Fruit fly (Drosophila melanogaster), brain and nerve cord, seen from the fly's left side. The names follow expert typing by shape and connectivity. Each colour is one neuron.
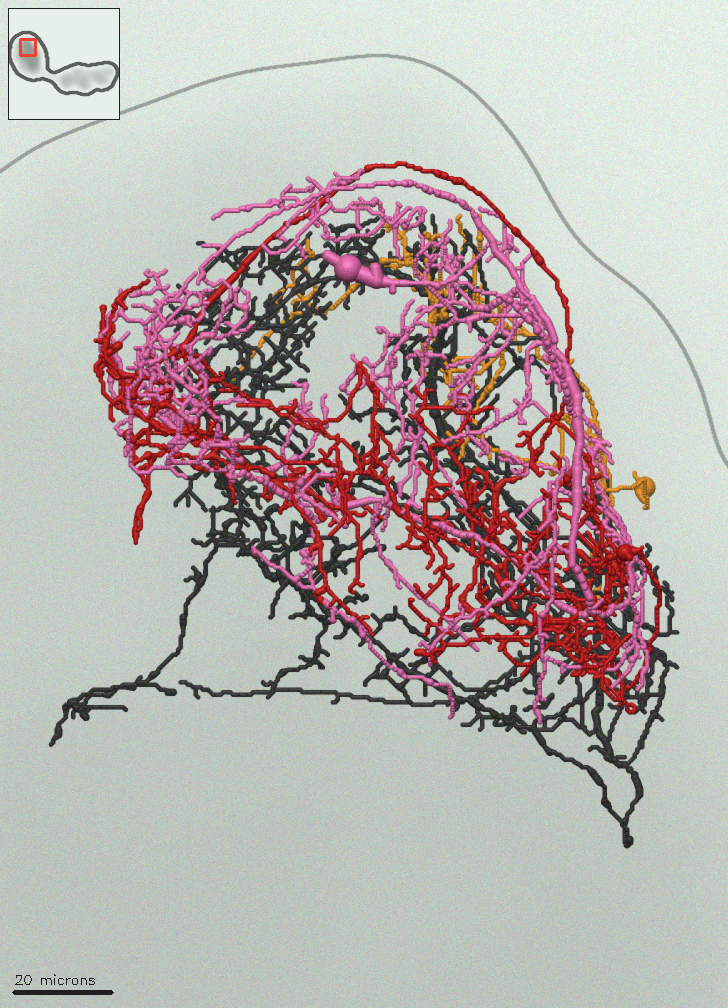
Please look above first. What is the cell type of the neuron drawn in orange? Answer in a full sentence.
The cell type is SLP334.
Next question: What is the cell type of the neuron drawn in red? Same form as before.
The cell type is CB0656.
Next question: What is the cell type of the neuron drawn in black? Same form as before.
The cell type is SLP456.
